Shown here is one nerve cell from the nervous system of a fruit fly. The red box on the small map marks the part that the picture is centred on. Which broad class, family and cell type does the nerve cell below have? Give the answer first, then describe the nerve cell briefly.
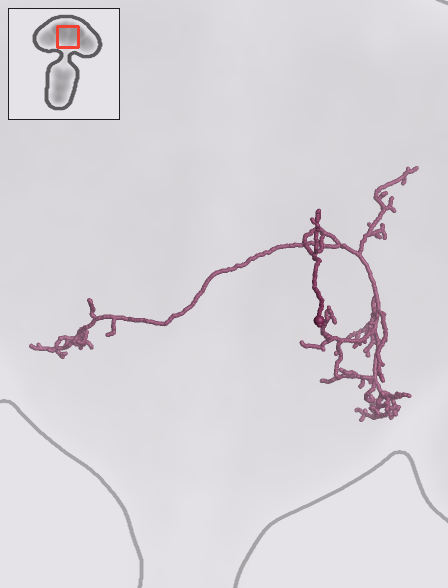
It is a central-brain intrinsic neuron. The family is hemilineage DM6_central1. Its cell type is WED146_b. It is in the brain and does not reach the nerve cord. Its cell body lies on the right of the picture.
